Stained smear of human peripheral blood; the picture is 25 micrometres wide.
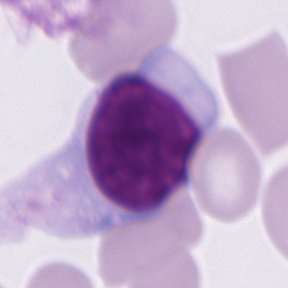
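Large granular lymphocyte, the nucleated cell at the centre. Notice its round to oval nucleus, smooth in outline with no indentation, measuring about 12 by 10 micrometres. It sits off-centre, toward the right side of the cell. The pale blue cytoplasm is abundant and spreads broadly to the left and lower left.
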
